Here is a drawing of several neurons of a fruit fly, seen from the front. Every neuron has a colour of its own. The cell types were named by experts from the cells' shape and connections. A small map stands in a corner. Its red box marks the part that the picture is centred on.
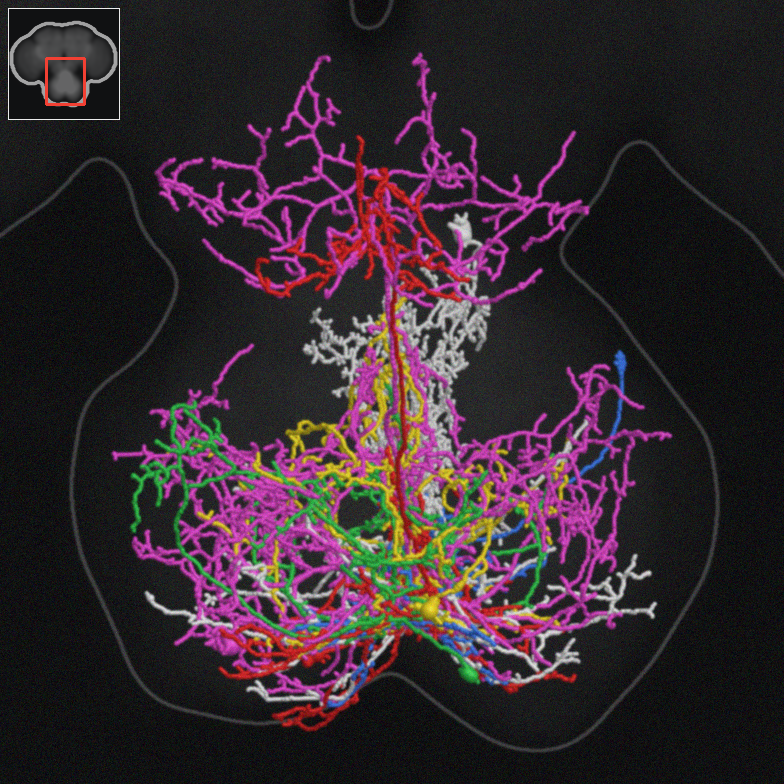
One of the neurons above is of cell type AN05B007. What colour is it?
magenta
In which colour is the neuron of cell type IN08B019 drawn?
yellow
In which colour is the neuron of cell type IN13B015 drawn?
green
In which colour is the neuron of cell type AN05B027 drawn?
red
